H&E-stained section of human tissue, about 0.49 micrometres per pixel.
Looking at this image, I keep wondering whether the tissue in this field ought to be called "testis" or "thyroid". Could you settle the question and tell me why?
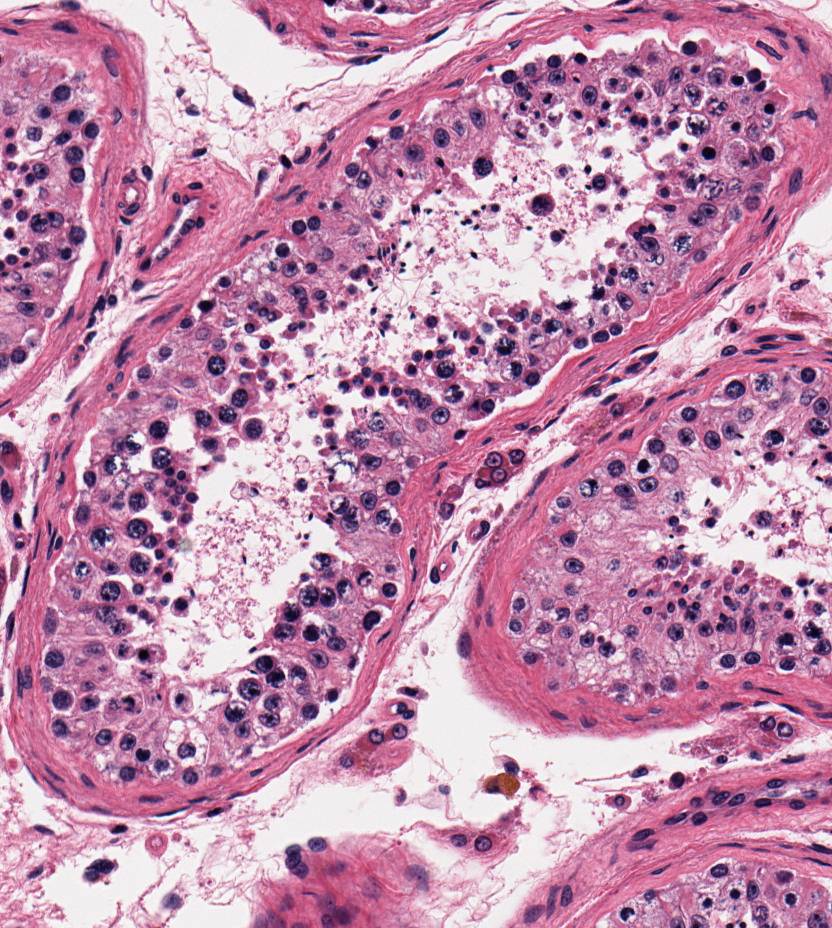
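Testis. Each tubule is lined by a stratified epithelium of many cell layers, reaching from the wall toward the lumen.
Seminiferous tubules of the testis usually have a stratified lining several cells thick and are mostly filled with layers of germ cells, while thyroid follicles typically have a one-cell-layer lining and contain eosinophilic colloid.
Many cells in the epithelium have large round nuclei with coarse, clumped dark chromatin. A thick pink fibrous band with flattened, spindle-shaped nuclei bounds each tubule.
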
